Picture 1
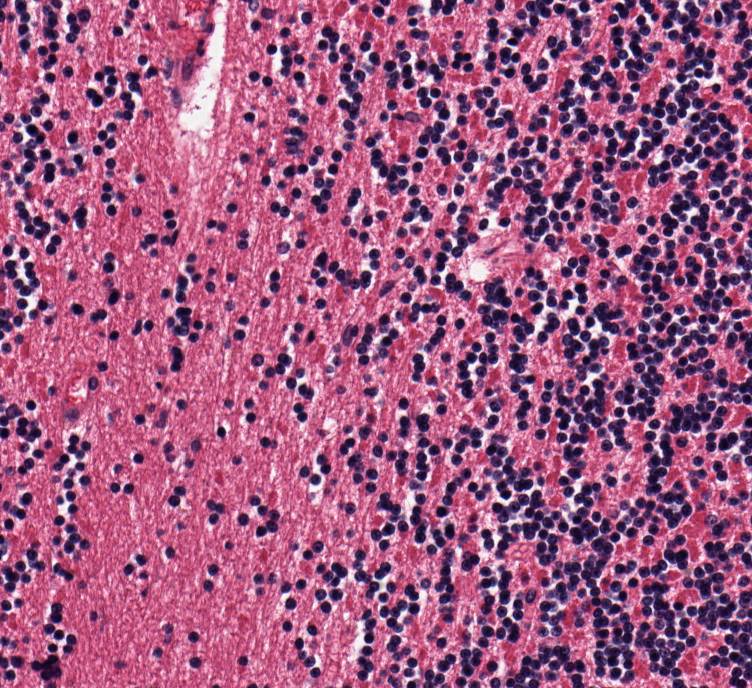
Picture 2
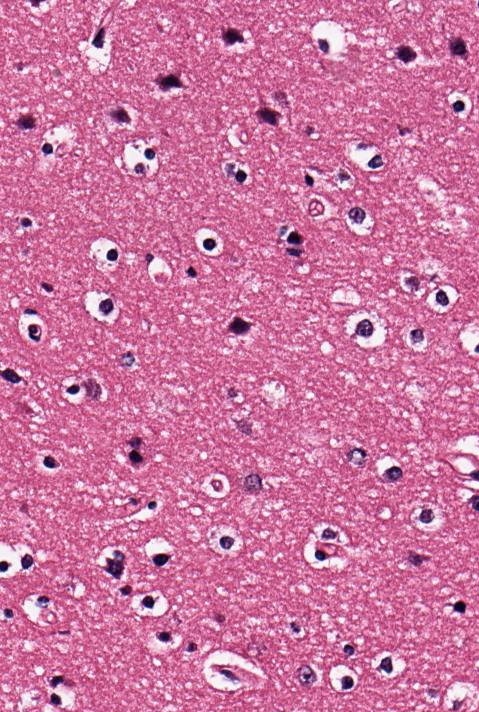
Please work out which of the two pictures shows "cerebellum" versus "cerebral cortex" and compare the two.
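Let's take them in turn: picture 1 is cerebellum and picture 2 is cerebral cortex. In the cerebellum, small round nuclei, dark purple with almost no visible cytoplasm, pack densely on the right, with many small irregular pink cell-free islands among them. Toward the paler left they thin out, often lining up in short chains along the fibre streaks.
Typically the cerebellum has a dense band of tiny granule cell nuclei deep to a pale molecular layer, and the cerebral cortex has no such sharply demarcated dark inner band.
The cerebral cortex: uniform pink, finely granular neuropil, cells scattered singly and evenly, with no layering or glands. A few, like one just right of centre in the upper third, have paler round nuclei with a distinct nucleolus; some, as near the centre, are shrunken, angular and dark.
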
